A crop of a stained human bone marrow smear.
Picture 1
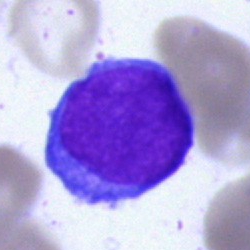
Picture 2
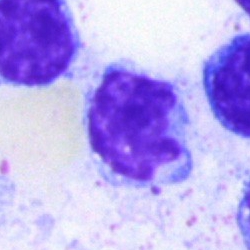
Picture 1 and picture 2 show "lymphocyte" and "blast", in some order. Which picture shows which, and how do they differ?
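The blast is in picture 1, the lymphocyte in picture 2. Both outlines are roughly round with a slightly uneven edge. The blast's chromatin is fine and evenly spread, without coarse clumps; the lymphocyte's is deep purple and mottled, with paler patches between darker areas.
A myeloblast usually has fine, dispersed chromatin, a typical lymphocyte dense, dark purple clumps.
The lymphocyte's nucleus is irregular, with a notch cutting into its lower right side.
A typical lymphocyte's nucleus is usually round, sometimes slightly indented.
Both have a thin, narrow cytoplasmic rim, widest at the lower left in the blast and at the lower right in the lymphocyte.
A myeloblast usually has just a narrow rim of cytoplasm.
Colour differs: deep blue in the blast, pale greyish-blue in the lymphocyte.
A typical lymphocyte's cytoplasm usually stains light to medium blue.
No granules in the blast, none distinct in the lymphocyte.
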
